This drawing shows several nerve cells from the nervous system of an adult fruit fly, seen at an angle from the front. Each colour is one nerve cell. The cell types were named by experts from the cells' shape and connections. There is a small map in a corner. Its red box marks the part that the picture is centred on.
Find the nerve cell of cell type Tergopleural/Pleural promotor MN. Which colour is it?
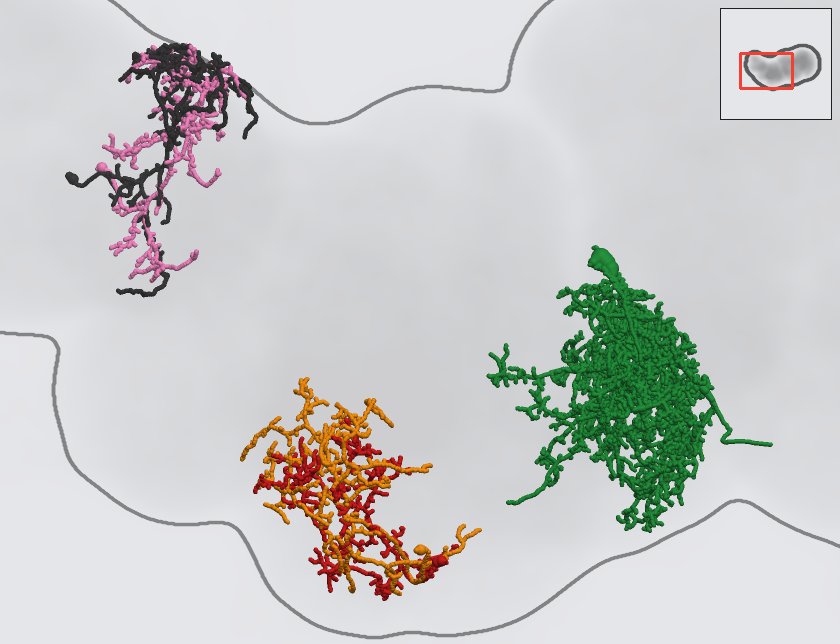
green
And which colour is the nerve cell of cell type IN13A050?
pink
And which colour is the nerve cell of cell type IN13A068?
black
